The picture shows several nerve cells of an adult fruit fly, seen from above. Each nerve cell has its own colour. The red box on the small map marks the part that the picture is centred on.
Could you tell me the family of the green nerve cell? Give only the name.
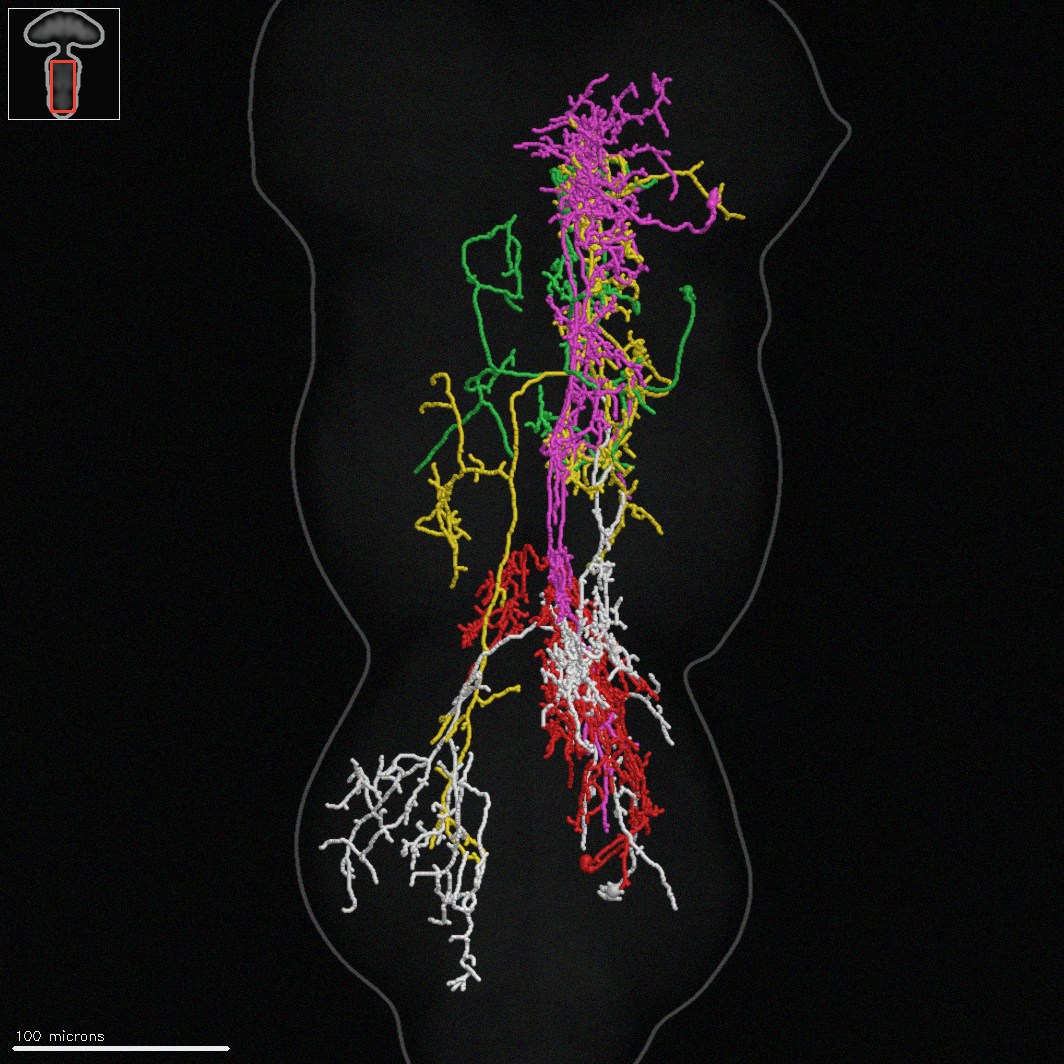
hemilineage 07B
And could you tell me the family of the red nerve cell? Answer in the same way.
hemilineage 07B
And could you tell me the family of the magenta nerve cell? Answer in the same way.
hemilineage 11B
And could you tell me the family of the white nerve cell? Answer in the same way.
hemilineage 07B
